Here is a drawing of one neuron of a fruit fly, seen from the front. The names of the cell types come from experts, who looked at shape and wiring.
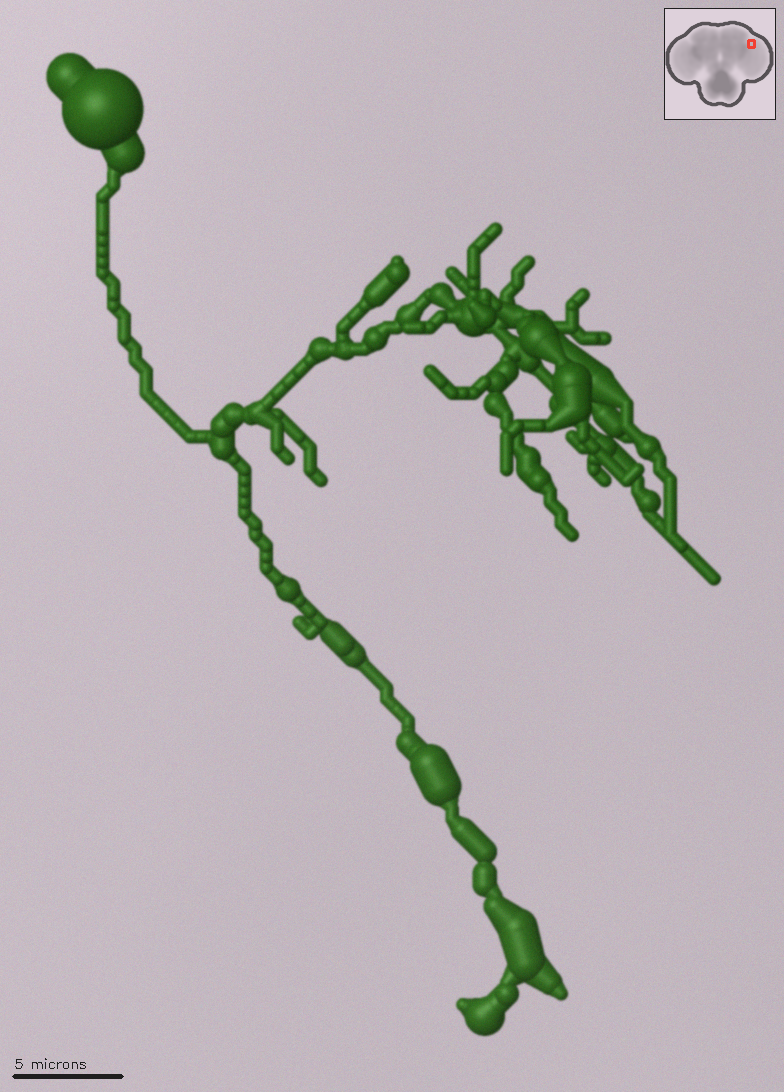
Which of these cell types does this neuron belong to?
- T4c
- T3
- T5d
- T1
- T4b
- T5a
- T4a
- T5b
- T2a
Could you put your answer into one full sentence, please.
The cell type name for this neuron is T4c.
